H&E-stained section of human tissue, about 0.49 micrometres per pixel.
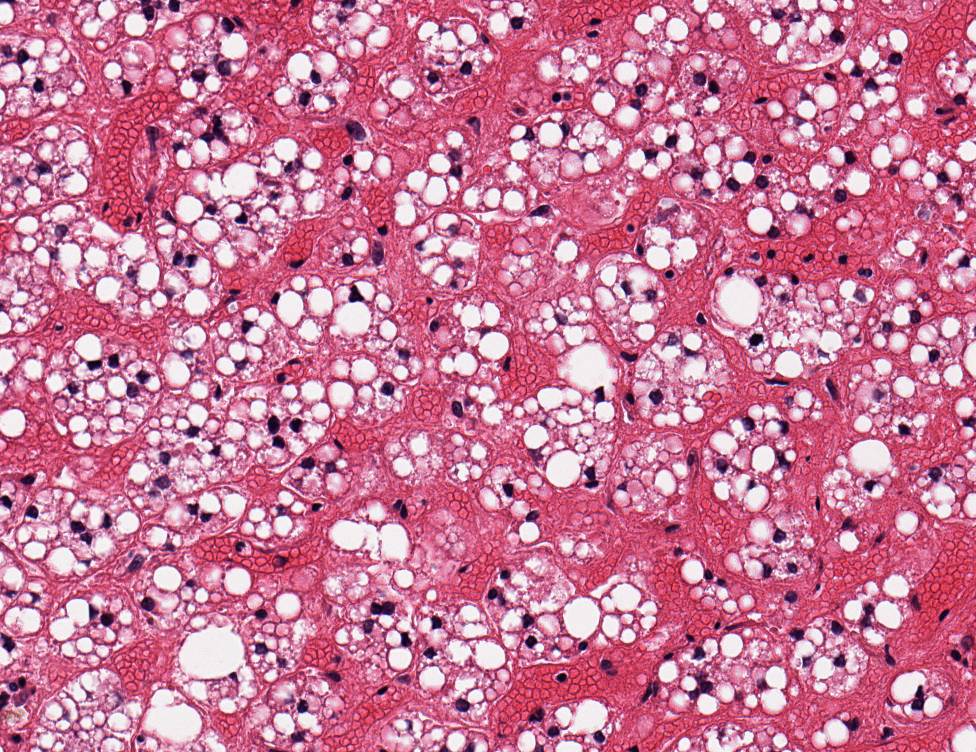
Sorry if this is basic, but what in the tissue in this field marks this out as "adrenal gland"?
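So, this is adrenal gland. What you've got are nests of cells whose cytoplasm is filled with many round clear vacuoles of varying size. Their nuclei are small, round and darkly stained, and each nest holds several of them scattered among the vacuoles. There are no glandular lumens anywhere in the field.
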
